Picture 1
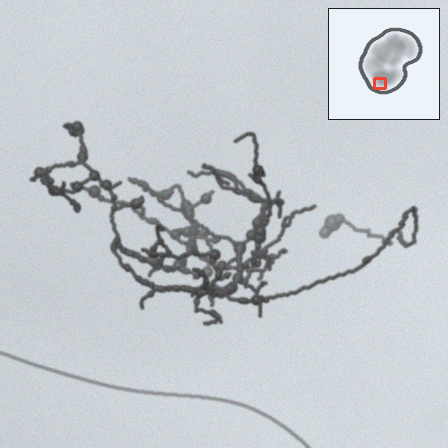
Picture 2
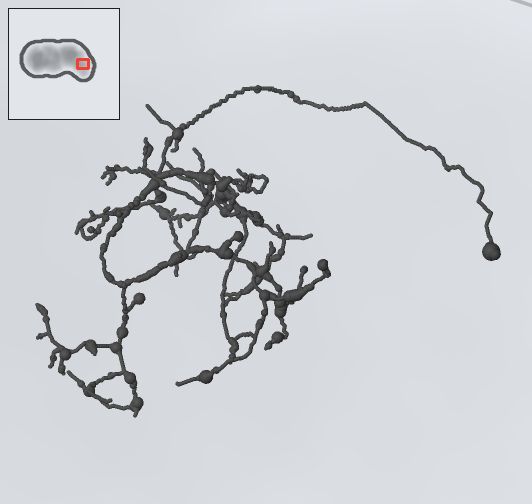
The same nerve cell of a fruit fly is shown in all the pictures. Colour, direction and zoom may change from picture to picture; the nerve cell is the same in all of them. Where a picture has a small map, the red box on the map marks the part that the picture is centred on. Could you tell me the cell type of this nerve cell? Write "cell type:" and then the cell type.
cell type: IN13B099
